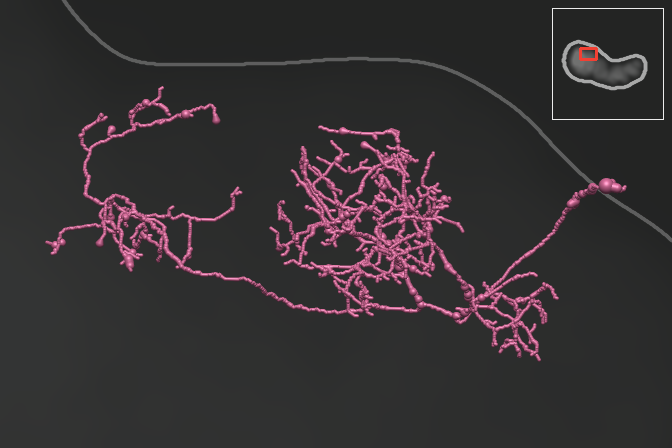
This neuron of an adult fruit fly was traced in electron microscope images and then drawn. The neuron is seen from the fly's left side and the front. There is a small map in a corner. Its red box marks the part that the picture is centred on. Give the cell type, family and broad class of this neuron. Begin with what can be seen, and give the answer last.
The cell body is on the right of the picture. As drawn here it is wider than it is tall. It is of cell type SLP327. The family is hemilineage VLPd&p1_posterior. It is a central-brain intrinsic neuron.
